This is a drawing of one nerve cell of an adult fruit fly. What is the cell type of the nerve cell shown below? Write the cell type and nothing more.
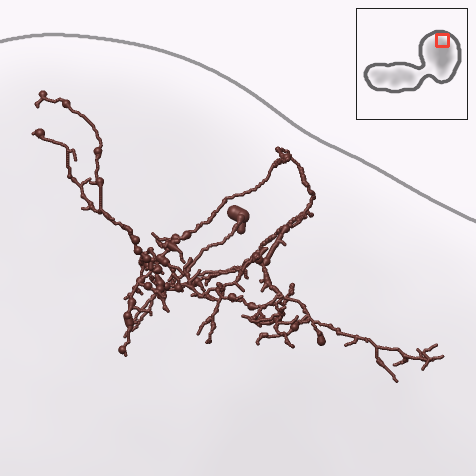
CB4198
